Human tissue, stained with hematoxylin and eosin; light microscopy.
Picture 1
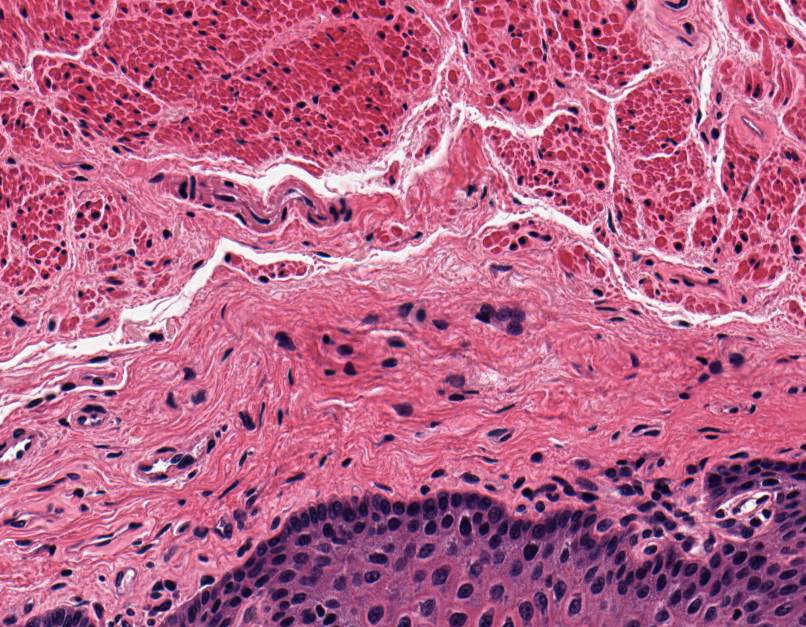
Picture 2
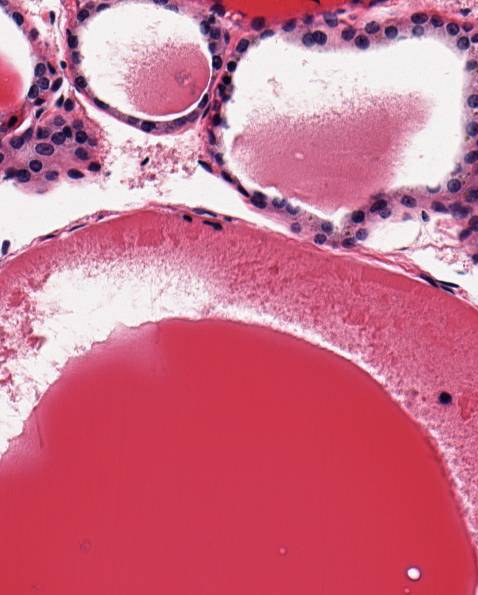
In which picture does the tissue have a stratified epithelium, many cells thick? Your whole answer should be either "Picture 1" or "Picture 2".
Picture 1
